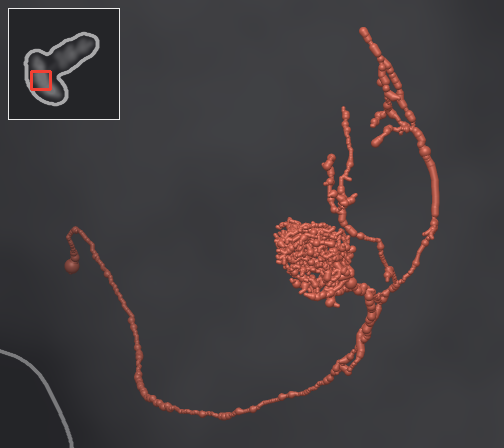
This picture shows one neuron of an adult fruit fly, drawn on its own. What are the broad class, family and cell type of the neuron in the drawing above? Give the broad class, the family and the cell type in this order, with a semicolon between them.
central-brain intrinsic neuron; hemilineage FLAa2; MBON14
